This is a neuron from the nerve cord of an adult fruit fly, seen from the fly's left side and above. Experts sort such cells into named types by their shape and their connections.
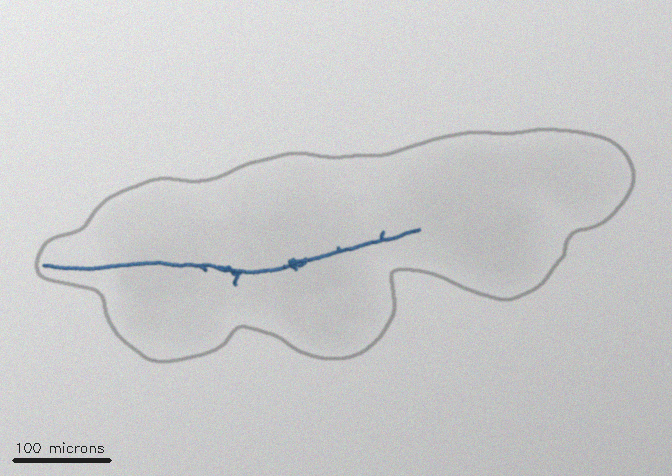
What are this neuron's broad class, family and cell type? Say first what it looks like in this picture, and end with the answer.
No cell body is drawn. By the scale bar it is about 400 microns wide in this view. Its broad class is descending neuron. Its family is hemilineage MX3. Its cell type is DNg40.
